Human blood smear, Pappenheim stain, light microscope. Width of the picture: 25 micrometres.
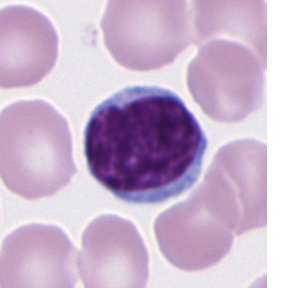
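Typical lymphocyte, central cell, peripheral blood smear. Chromatin dark purple, coarsely clumped; no distinct nucleoli. Cytoplasm pale blue, without visible granules.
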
